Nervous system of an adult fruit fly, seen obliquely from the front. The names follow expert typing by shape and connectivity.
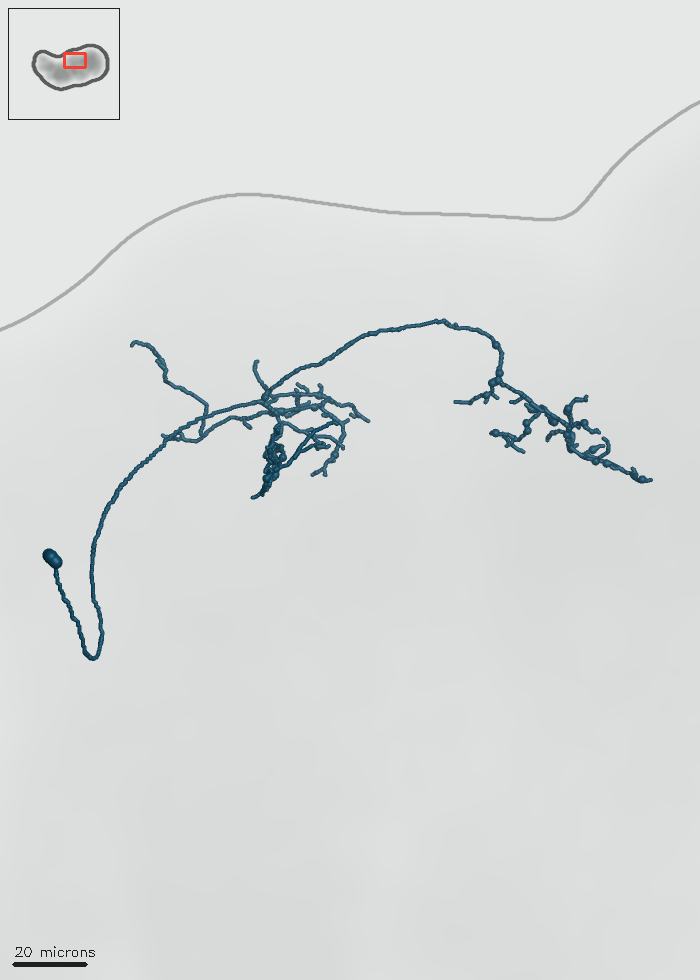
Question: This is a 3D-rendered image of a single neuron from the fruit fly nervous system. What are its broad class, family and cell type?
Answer: central-brain intrinsic neuron; hemilineage SIPa1_ventral; CB2577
